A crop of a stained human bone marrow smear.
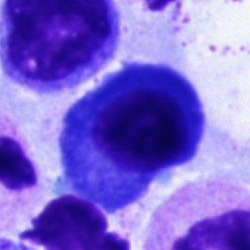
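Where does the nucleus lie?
Off-centre, toward the upper right of the cell.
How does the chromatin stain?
Dark and dense throughout the nucleus.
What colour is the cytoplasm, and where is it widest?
Deep blue, widest on the lower left side.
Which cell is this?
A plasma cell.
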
